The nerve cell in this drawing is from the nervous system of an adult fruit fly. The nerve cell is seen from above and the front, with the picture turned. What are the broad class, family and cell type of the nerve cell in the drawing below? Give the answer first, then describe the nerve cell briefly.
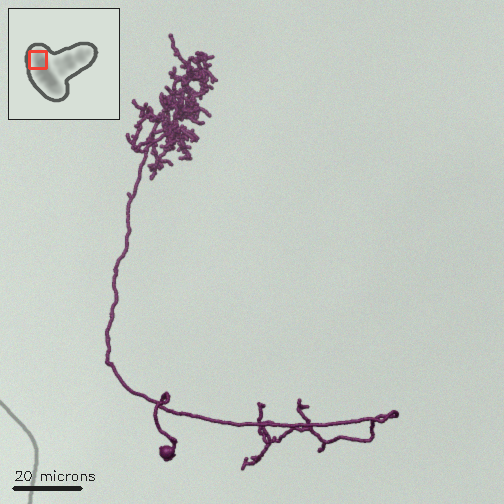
It is an optic-lobe intrinsic neuron. Its family is MeLo. Its cell type is MeLo7. By the scale bar it is about 130 microns tall in this view. In this view it is taller than it is wide.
